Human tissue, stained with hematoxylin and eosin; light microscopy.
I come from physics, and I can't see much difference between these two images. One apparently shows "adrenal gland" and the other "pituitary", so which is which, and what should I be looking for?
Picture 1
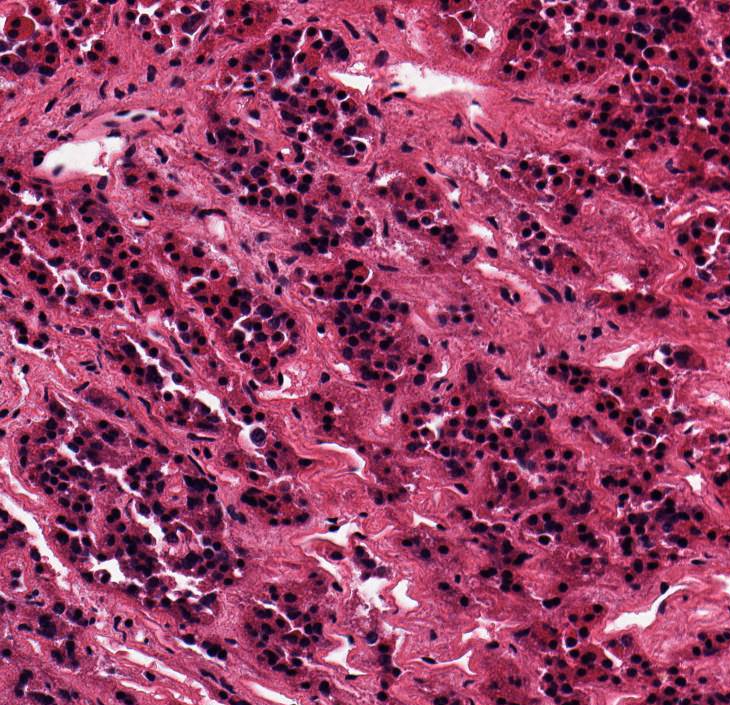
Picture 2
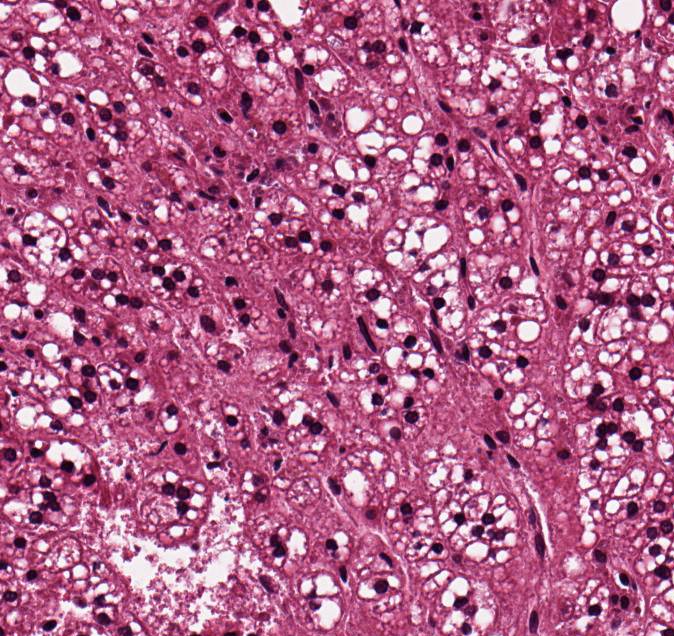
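Let me see: the pituitary is picture 1, the adrenal gland picture 2. Neither field shows gland lumens, and in the adrenal gland there are no tubules either. In the pituitary, cells lie in nests and cords throughout, parted by bands of pink fibrous stroma that hold scattered spindle-shaped nuclei. The nest nuclei are round, dark and fairly uniform in size. In the adrenal gland the cells are polygonal, grouped in rounded nests and short cords across the whole field, but the strands between them are thin. What stands out there is the cytoplasm: most cells are filled with many small round clear vacuoles of varying size, around small, round, darkly stained nuclei.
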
